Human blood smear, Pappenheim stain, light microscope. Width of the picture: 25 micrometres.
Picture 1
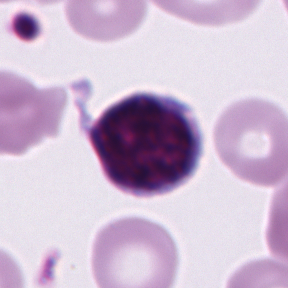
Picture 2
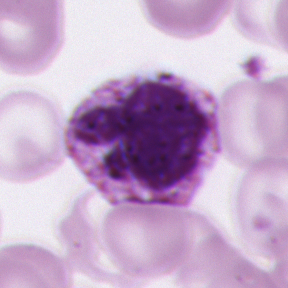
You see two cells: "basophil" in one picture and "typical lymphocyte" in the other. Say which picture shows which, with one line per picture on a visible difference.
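The cell in picture 1 is a typical lymphocyte. The nucleus is round and shows no lobes or indentation.
The cell in picture 2 is a basophil. The nucleus has two lobes, a smaller one on the left and a larger one on the right.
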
